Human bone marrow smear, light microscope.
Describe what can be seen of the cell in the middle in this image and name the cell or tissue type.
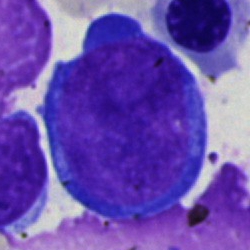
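Checking the chromatin first, it is fine and evenly spread, with no coarse dark clumps. Next, the cytoplasm forms only a thin rim around the nucleus and is stained a deep blue. Then, at the top edge of the cell, a rounded deep-blue bulge projects outward. Last comes the name: proerythroblast.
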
